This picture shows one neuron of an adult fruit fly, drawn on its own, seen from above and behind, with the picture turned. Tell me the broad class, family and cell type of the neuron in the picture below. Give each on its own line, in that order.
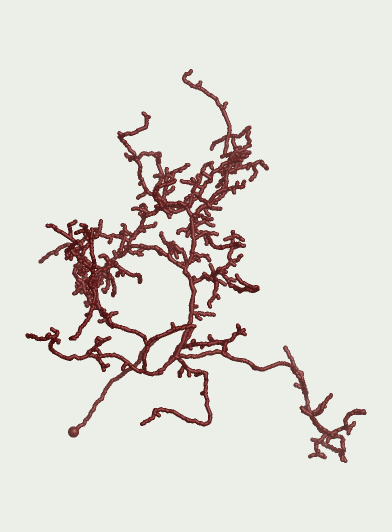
central-brain intrinsic neuron
hemilineage CREl1
CL123_d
